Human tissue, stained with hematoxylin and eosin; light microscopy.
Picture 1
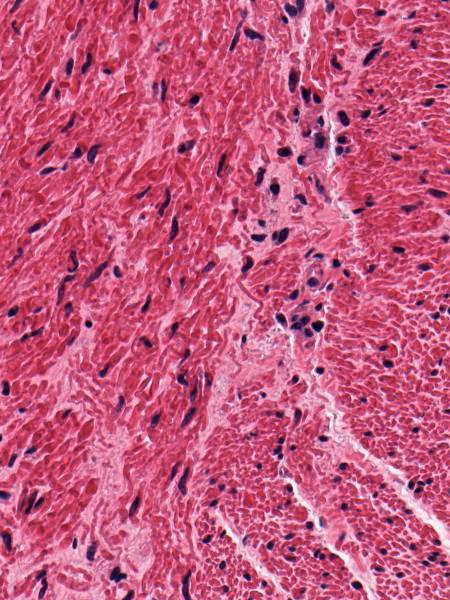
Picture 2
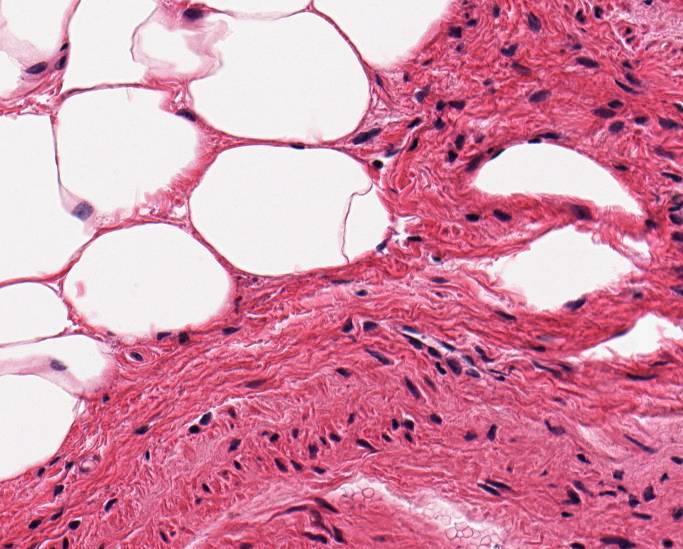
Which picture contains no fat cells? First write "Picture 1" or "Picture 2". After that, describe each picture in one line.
Picture 1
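In picture 1: No fat cells are seen in the field.
In picture 2: Adipose tissue fills the upper left of the field, while dense fibrous connective tissue fills the lower half and the right side.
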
